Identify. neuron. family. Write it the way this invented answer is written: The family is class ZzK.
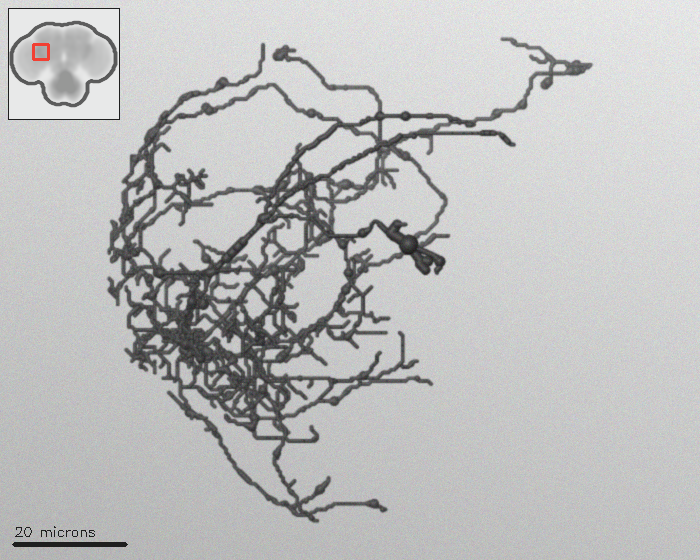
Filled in: The family is hemilineage VLPa1_lateral.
